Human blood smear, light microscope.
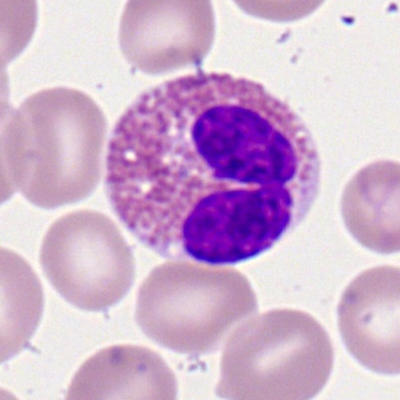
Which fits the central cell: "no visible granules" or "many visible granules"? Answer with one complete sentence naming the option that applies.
It is many visible granules that the cytoplasm of this cell contains.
